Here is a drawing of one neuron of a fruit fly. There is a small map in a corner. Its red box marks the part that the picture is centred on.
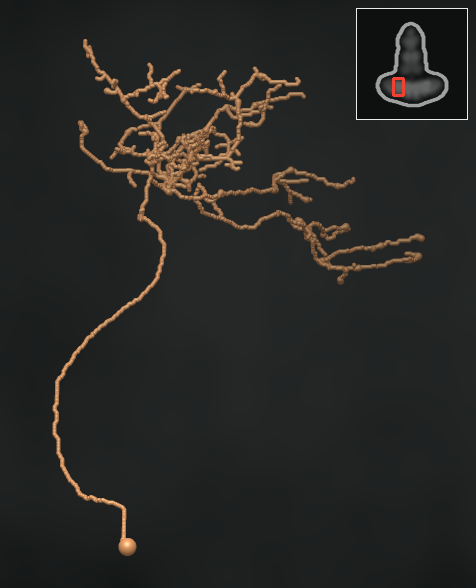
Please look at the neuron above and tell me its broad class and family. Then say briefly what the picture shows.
It is a central-brain intrinsic neuron. Its family is hemilineage LHa2. Its cell body lies at the lower left of the picture. Dozens of branch ends can be seen.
